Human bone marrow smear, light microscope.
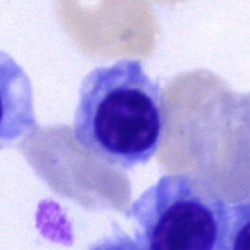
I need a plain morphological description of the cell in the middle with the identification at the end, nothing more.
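First, position: the nucleus lies off-centre, toward the lower right of the cell. Next, chromatin: dark purple and coarsely clumped. Then cytoplasm: it is blue, and its widest rim is on the upper-left side of the nucleus. Last, outline: irregular, with an uneven top edge. This cell is an erythroblast.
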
